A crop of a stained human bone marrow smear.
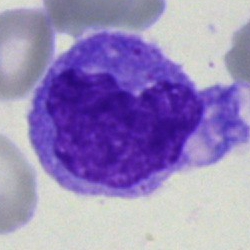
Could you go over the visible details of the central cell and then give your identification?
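The cell outline is roughly round, with a slightly ragged edge. A pale bulge of cytoplasm extends from its right side. The upper border of the nucleus carries a shallow notch. Nearby red cells are out of focus and look grey. The cell is a monocyte.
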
